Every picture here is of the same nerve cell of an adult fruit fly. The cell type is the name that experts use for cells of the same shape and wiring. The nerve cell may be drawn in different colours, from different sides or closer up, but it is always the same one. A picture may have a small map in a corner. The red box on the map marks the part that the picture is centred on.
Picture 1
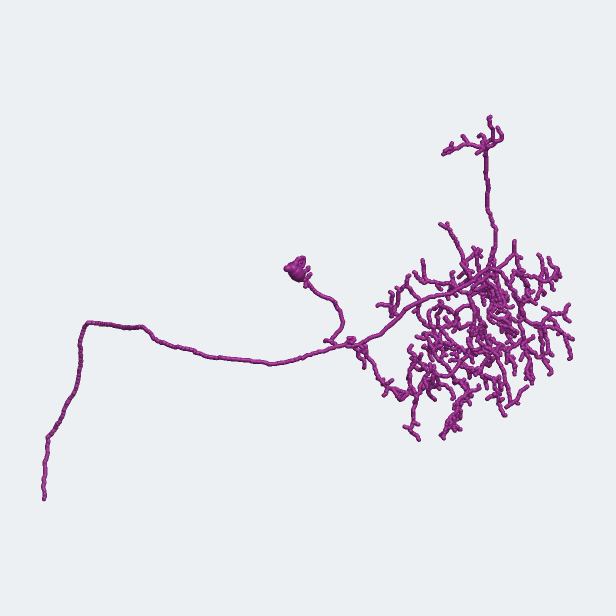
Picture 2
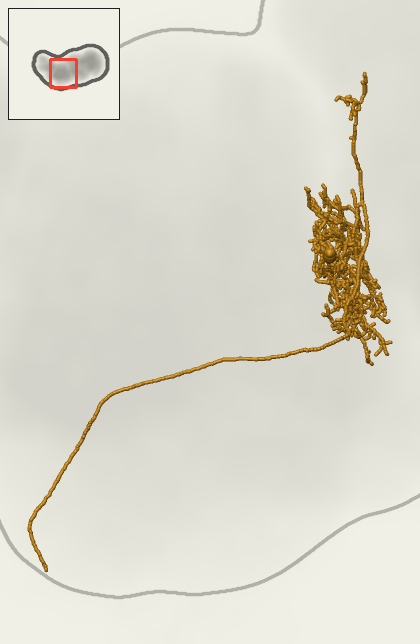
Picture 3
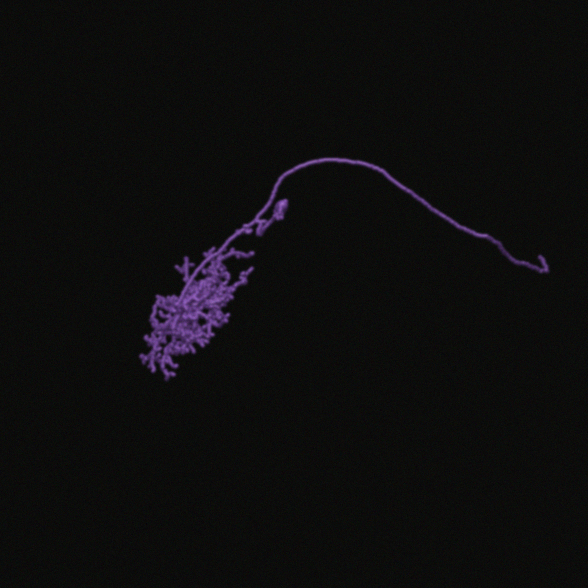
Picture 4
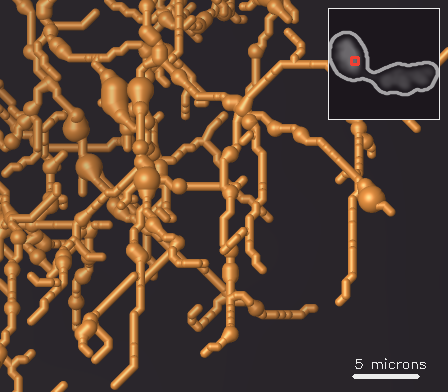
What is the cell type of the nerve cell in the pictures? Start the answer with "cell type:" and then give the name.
cell type: Lat5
